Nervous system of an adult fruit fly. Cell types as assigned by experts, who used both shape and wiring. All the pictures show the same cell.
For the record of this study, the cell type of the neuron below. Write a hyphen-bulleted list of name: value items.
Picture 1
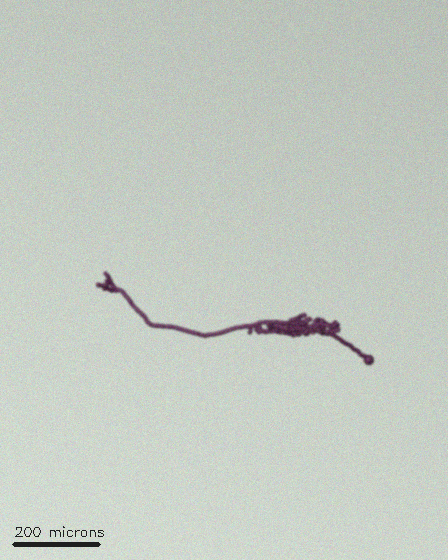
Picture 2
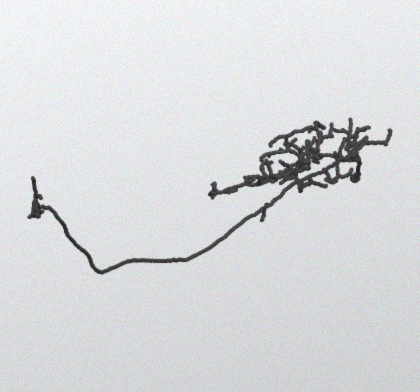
- cell type: AN08B079_a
